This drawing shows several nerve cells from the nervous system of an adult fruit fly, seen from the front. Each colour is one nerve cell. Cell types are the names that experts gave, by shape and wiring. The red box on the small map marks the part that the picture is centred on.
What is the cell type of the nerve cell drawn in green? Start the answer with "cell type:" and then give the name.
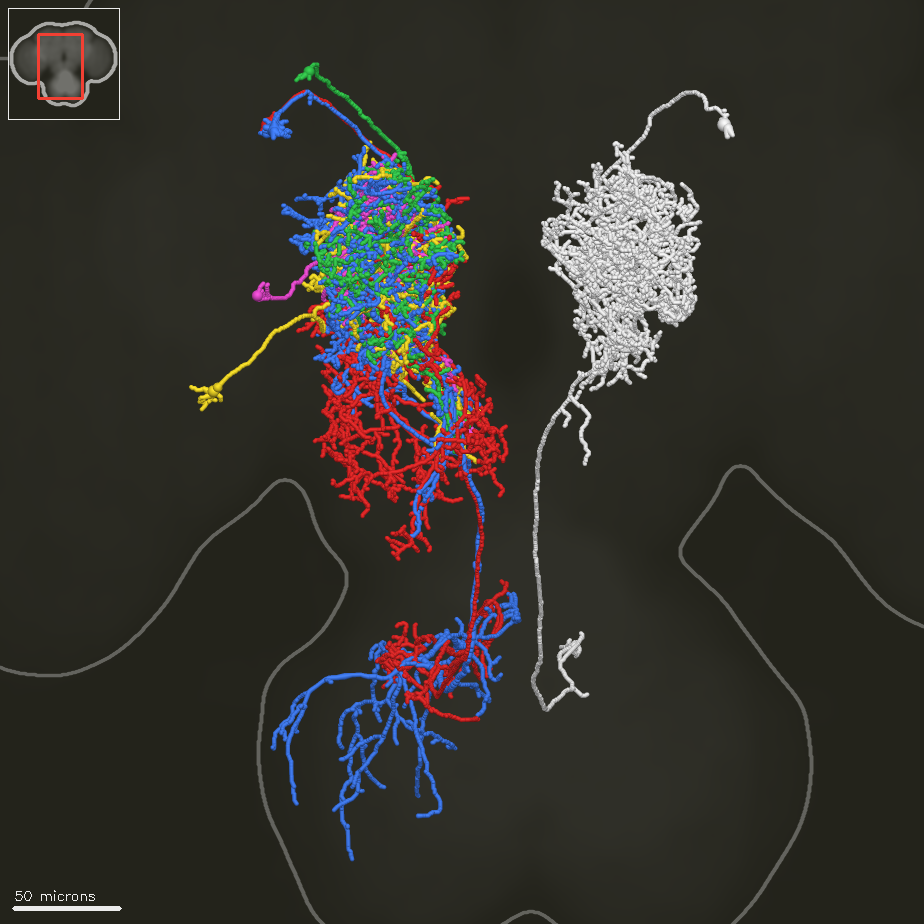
cell type: LAL018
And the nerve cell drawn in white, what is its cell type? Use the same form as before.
cell type: DNa03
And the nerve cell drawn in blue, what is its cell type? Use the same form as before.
cell type: DNa02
